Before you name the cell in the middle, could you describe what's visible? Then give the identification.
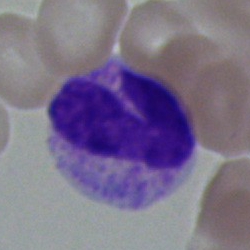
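The cell has a roughly round outline. Its nucleus is deeply cleft from the upper edge, so it appears folded. The chromatin is dark purple and dense, and the cytoplasm is pale lilac. This cell is a band neutrophil.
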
